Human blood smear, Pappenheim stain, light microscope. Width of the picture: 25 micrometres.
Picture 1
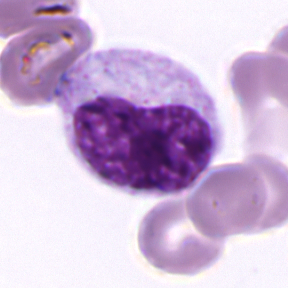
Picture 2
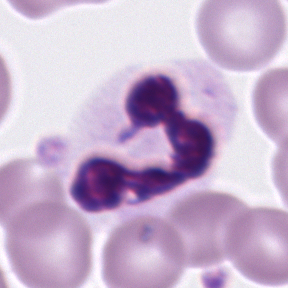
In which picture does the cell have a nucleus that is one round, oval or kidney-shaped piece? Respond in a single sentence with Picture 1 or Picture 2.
The nucleus forms one compact round, oval or kidney-shaped piece in picture 1.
